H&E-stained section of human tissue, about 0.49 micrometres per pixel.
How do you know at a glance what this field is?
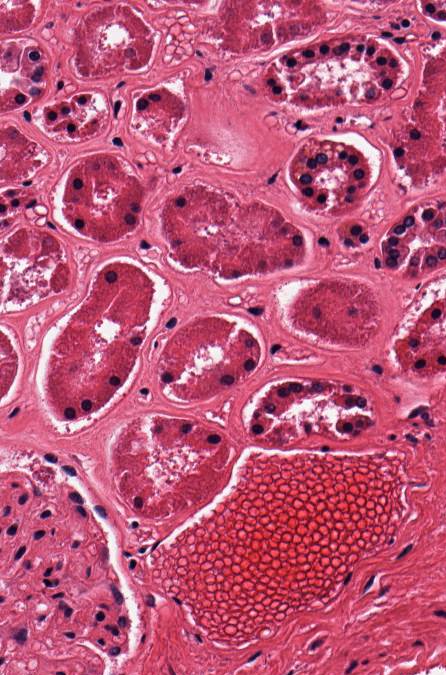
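Shown: cortical labyrinth of the kidney. Rounded and oval epithelial tubular profiles fill most of the field, separated by bands of stroma.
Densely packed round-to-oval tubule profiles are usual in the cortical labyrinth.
Epithelial cells: abundant granular pink cytoplasm; nuclei small, round, darkly stained.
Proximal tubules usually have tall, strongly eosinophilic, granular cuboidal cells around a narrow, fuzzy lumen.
Lumens small and irregular, holding pale, wispy flocculent material.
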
